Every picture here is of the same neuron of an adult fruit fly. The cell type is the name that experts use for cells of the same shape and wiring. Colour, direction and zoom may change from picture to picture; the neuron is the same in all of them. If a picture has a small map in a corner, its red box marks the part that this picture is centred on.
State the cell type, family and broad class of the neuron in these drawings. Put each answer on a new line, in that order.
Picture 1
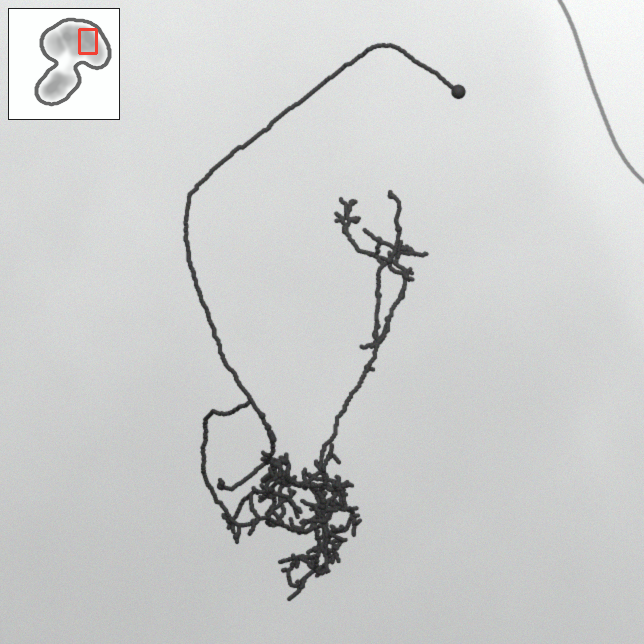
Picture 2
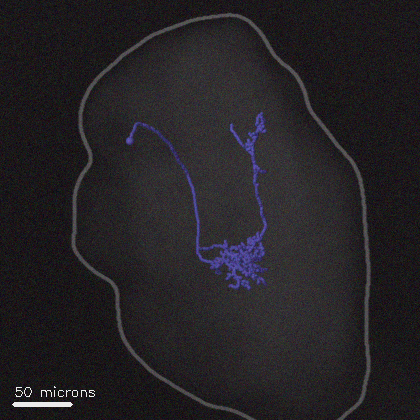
WEDPN8D
hemilineage WEDd1
central-brain intrinsic neuron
